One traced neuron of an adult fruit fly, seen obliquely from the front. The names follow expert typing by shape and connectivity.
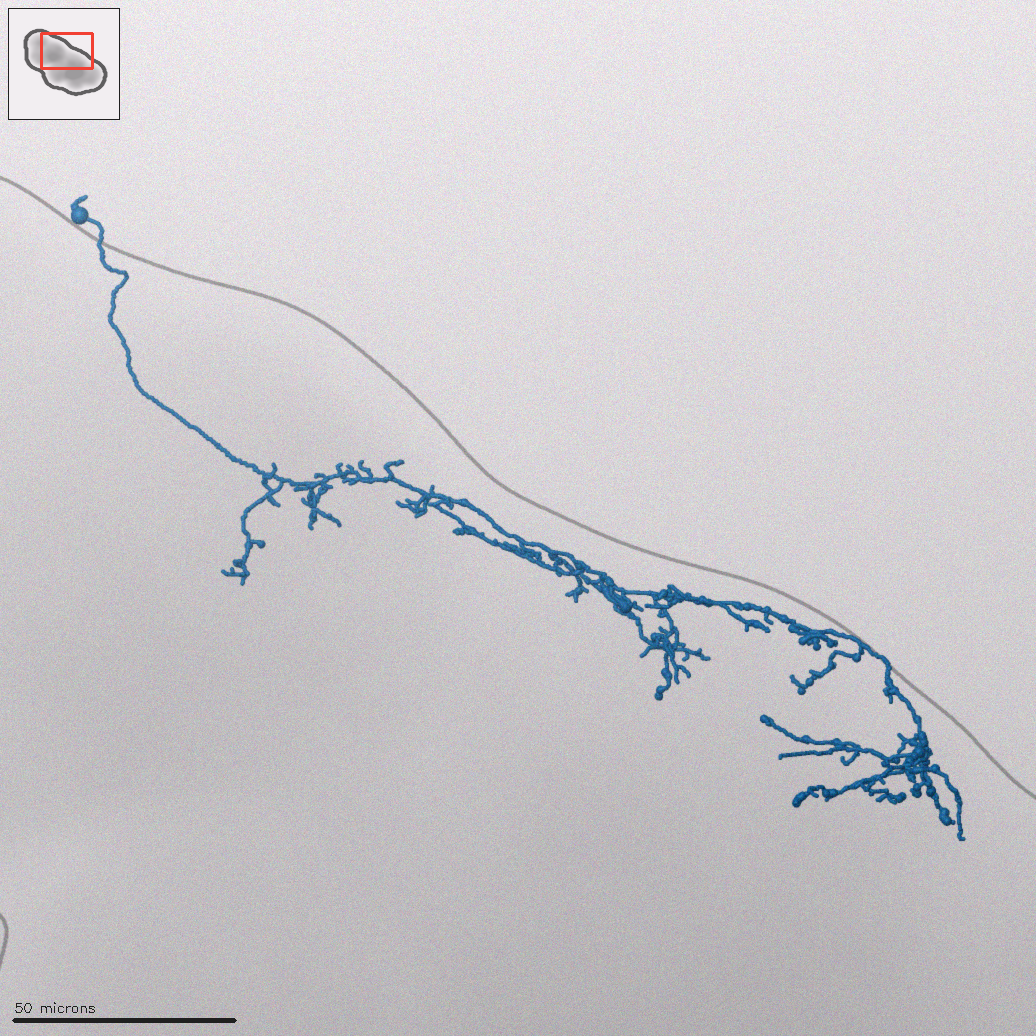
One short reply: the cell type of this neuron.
IN03B083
